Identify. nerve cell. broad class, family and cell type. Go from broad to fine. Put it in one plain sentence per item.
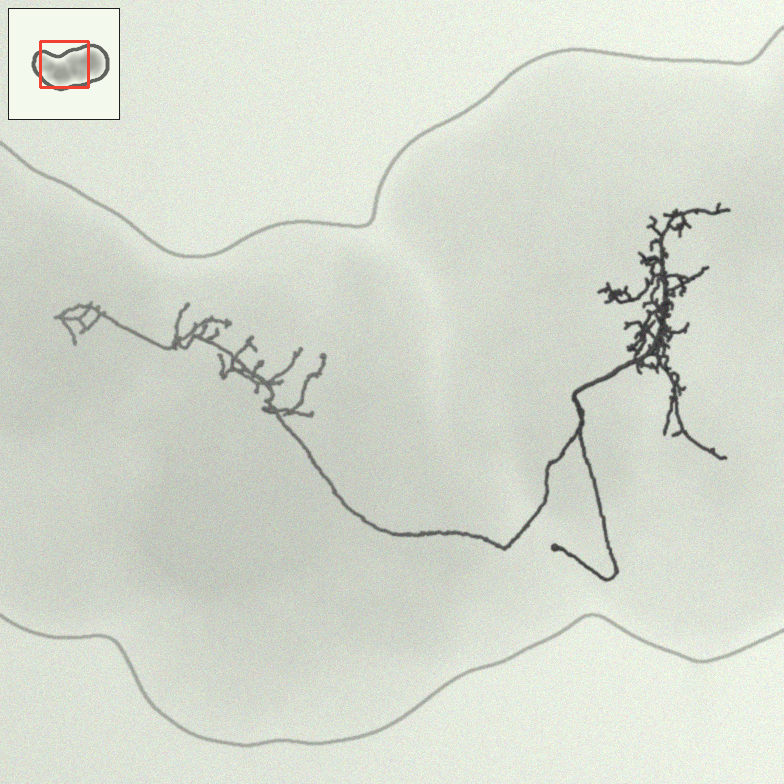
A descending neuron of hemilineage LB12, type DNg02_g.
